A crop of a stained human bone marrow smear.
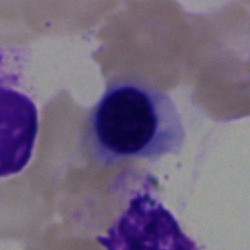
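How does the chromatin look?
Dense, staining a dark purple-blue.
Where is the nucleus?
Off-centre, toward the left, so most of the pale blue cytoplasm lies to its right.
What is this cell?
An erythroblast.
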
